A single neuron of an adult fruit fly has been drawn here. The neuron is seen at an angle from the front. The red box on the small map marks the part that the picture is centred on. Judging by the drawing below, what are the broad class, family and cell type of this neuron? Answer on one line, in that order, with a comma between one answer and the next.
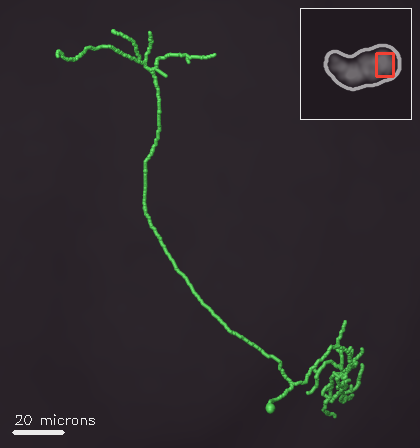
visual projection neuron, MeVP, MeVP1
